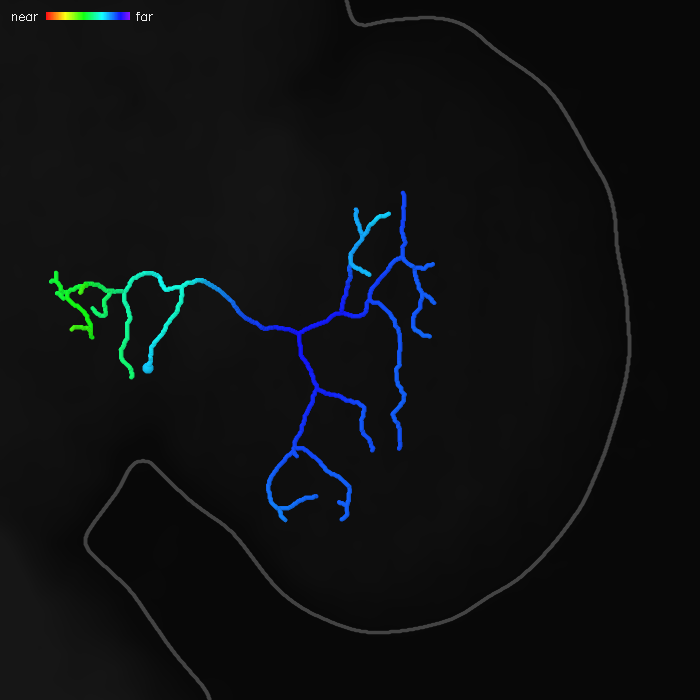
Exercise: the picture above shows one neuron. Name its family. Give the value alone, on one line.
LPT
